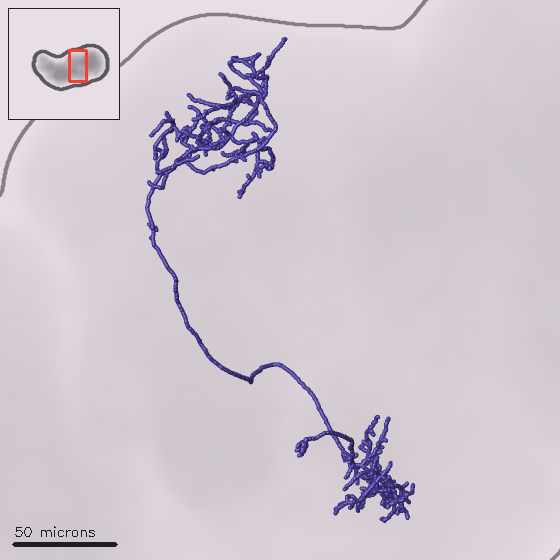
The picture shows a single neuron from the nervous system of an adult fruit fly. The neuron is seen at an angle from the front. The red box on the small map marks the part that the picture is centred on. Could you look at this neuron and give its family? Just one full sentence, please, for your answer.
By its family, the neuron is hemilineage ALl1_ventral.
